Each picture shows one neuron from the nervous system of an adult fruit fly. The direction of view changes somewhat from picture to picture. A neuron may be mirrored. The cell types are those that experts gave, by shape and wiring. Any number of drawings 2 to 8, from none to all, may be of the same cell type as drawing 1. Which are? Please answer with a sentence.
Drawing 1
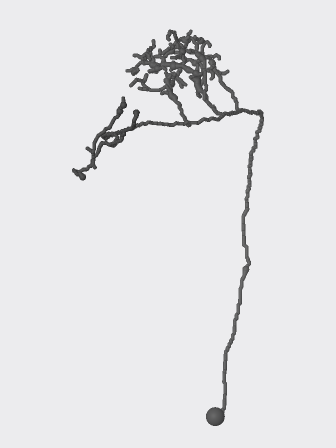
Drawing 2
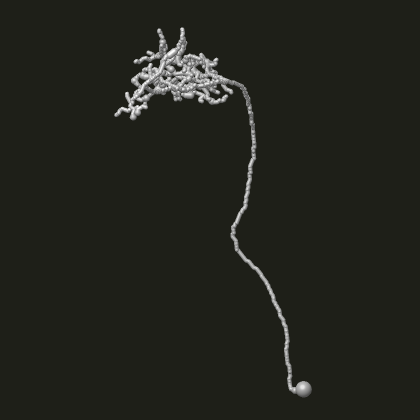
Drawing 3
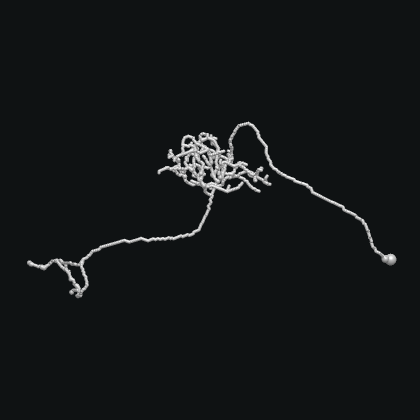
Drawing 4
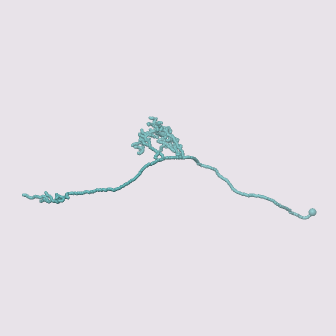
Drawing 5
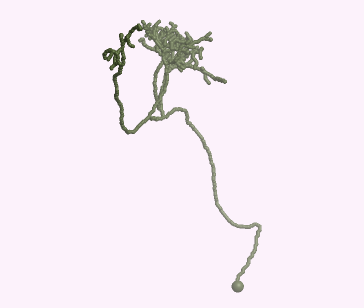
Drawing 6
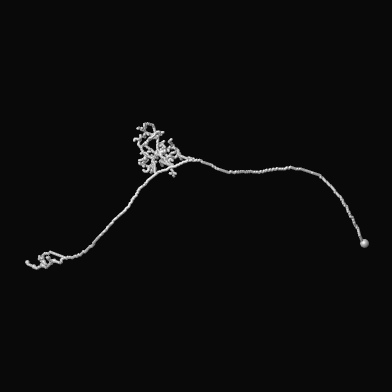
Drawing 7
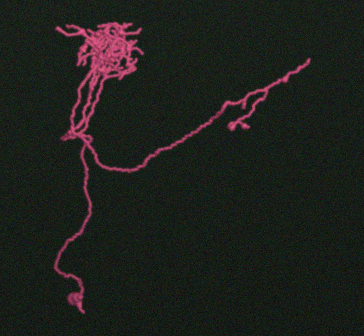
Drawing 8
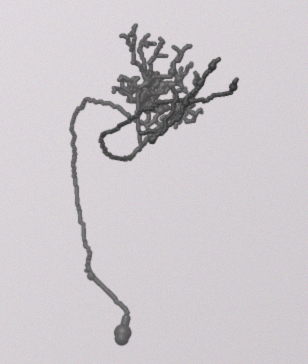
Drawing 2, drawing 3, drawing 5, drawing 7 and drawing 8 are of the same cell type.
